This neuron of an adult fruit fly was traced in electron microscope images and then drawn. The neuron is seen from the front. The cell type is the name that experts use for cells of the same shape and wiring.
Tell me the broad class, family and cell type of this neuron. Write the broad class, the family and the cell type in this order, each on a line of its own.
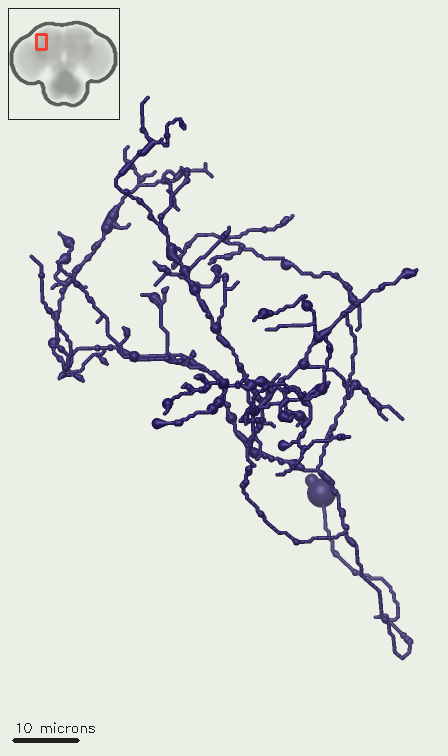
central-brain intrinsic neuron
hemilineage VLPp&l1_anterior
CB1527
